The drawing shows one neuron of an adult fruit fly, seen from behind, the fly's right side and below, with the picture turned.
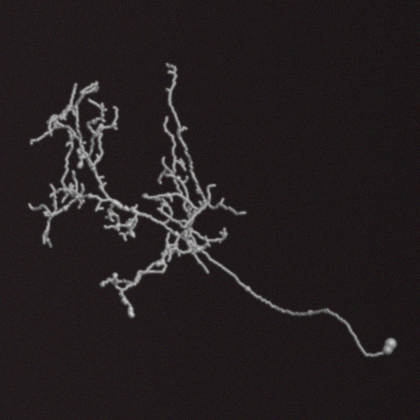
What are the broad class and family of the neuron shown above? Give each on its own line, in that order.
nerve-cord intrinsic neuron
hemilineage 04B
